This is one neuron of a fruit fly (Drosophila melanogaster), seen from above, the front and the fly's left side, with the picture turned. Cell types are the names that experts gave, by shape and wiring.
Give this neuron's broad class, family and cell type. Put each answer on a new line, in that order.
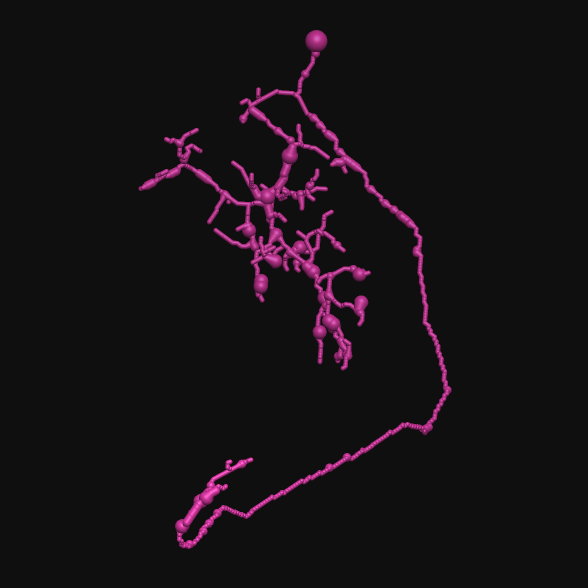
optic-lobe intrinsic neuron
Tm
Tm5c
